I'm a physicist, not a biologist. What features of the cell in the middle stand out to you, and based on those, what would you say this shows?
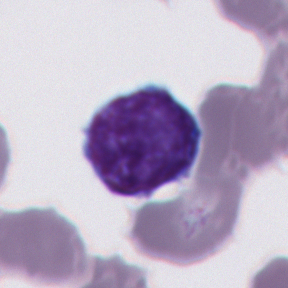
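Dense, dark purple chromatin is broken only by a few small paler patches. No distinct nucleolus is visible within the nucleus. The cytoplasm forms just a very thin blue rim at the edge of the cell. There are no visible vacuoles. This is a typical lymphocyte.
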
